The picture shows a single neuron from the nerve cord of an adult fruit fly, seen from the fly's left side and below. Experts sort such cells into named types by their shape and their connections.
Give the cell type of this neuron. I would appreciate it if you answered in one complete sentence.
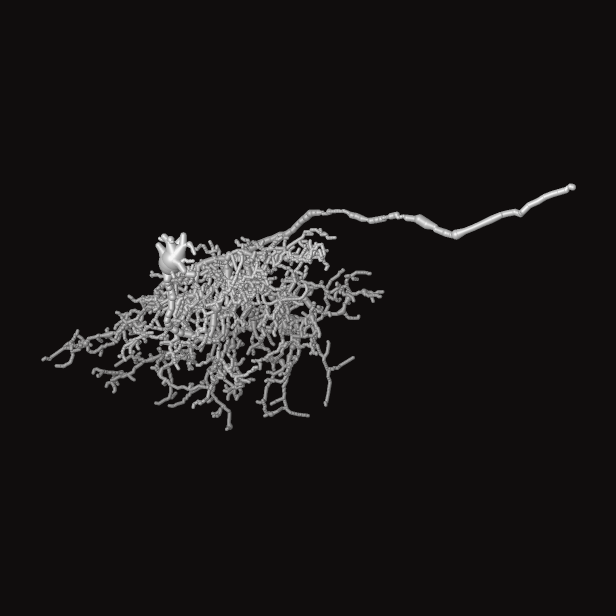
Cell type INXXX315 is what this neuron is.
